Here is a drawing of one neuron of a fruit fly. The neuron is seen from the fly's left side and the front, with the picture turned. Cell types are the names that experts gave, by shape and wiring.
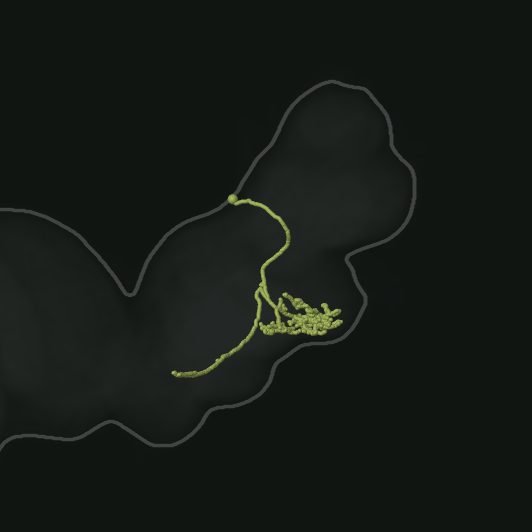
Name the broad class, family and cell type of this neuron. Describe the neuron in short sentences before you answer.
The cell body is in the middle of the picture. As drawn here it is about as wide as it is tall. Its broad class is nerve-cord intrinsic neuron. Its family is hemilineage 23B. Its cell type is IN23B089.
